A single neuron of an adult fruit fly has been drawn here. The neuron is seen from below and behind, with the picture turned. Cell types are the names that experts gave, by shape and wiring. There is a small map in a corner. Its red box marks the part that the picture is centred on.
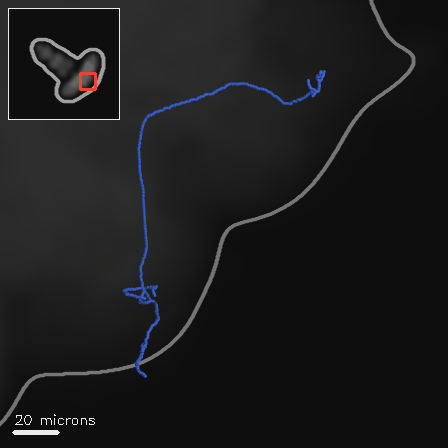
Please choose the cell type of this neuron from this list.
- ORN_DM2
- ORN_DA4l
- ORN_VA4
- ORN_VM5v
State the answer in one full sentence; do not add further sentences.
This neuron is categorized as cell type ORN_DA4l.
